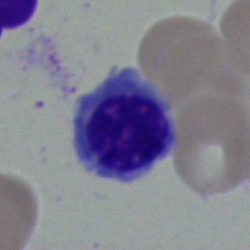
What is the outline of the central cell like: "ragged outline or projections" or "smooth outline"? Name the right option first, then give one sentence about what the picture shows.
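Ragged outline or projections. The cell outline is irregular, with small bumps along its edge.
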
